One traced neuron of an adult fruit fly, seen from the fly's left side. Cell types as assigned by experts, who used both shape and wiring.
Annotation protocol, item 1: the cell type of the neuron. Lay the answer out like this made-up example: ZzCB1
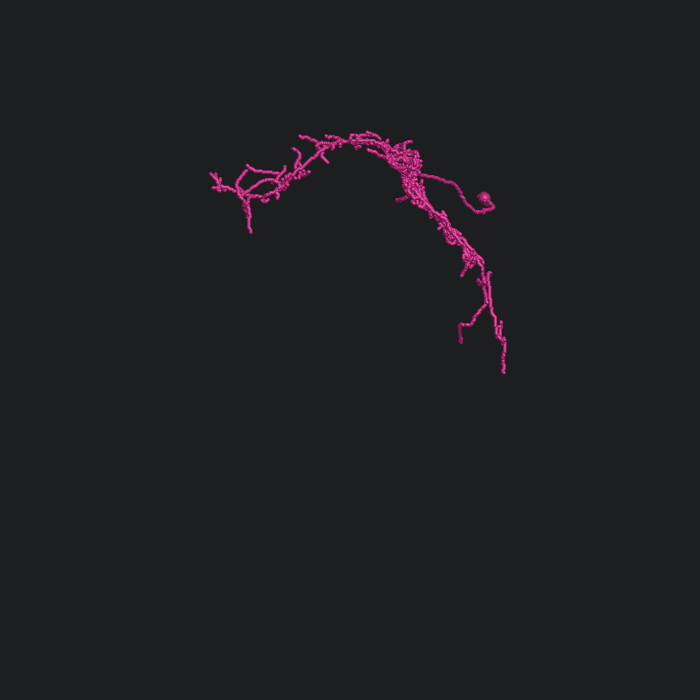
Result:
ATL011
